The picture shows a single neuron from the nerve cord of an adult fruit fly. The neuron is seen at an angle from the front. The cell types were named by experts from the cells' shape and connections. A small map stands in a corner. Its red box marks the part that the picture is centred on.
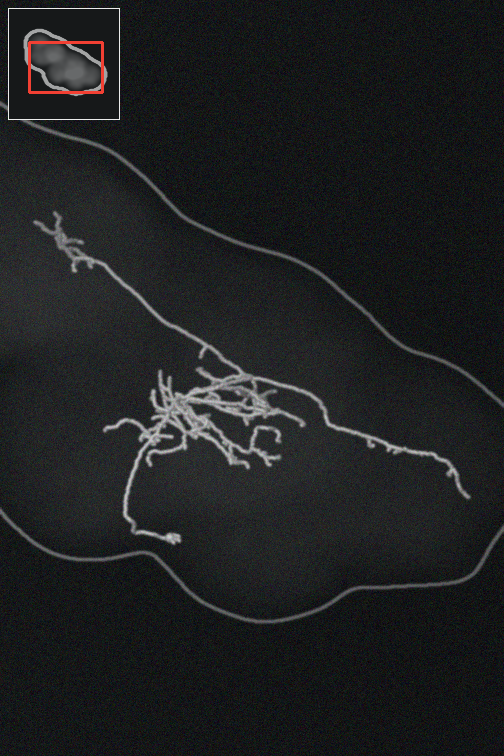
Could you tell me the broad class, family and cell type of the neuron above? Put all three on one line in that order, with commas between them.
nerve-cord intrinsic neuron, hemilineage 07B, IN07B065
